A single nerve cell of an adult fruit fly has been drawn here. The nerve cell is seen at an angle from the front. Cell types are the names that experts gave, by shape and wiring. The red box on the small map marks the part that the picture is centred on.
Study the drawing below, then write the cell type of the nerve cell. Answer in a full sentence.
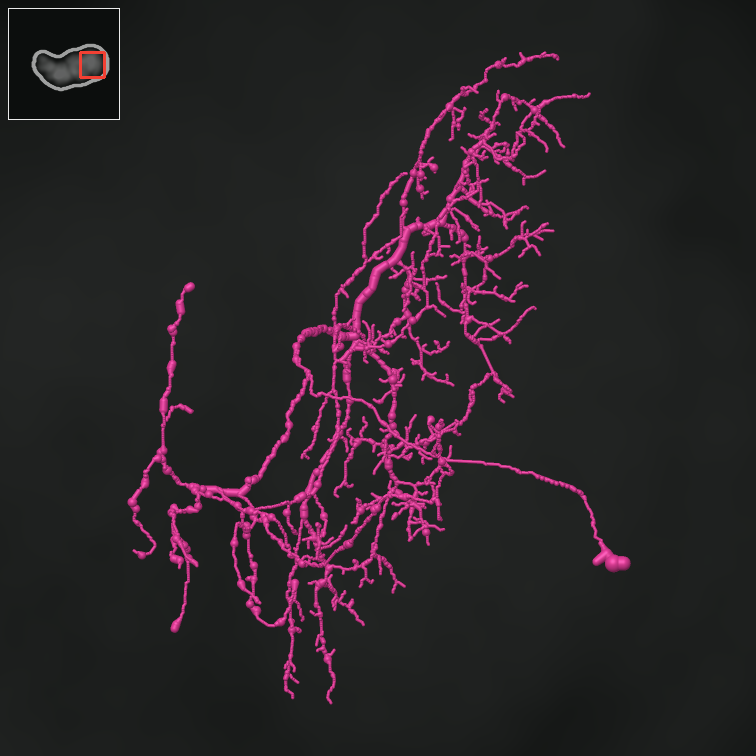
The cell type is LPT31.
